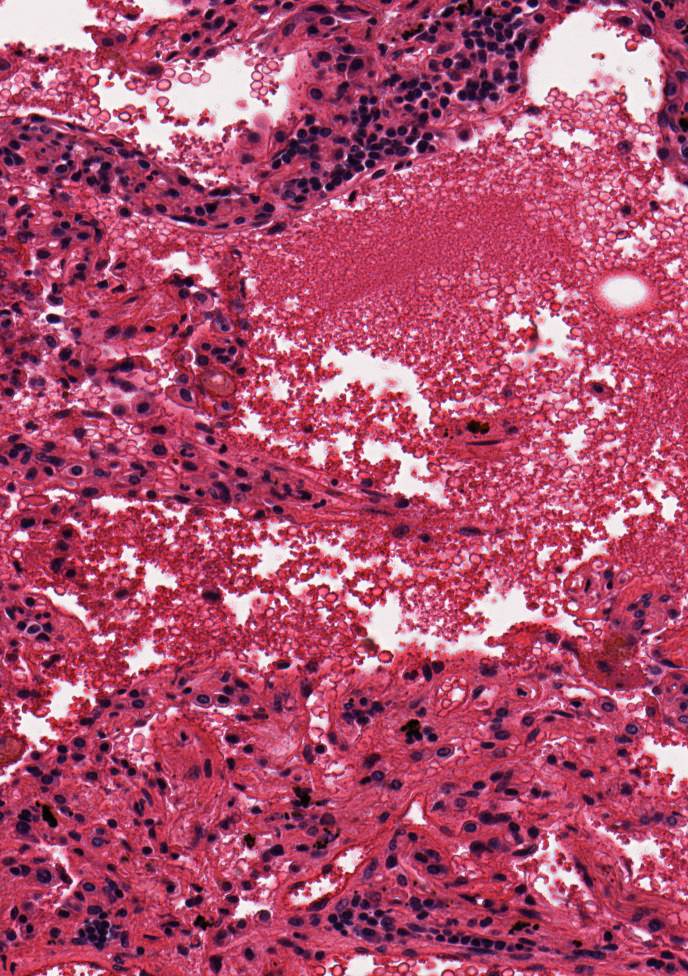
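Lung, haematoxylin and eosin section. Small black pigment granules scattered in the cellular tissue, mostly in lower half of field. Top centre: clusters of small cells with round, dark-staining nuclei and scant cytoplasm, consistent with lymphocytes. Lower cellular tissue: pink fibrous stroma with elongated, spindle-shaped nuclei. No fat cells anywhere in field.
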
